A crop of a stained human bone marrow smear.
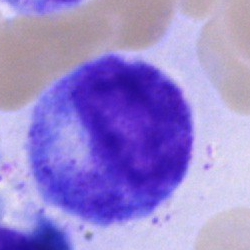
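Promyelocyte, the central cell in a stained human bone marrow smear. Its nucleus lies off-centre toward the right, and the nuclear border on the left is slightly indented. The chromatin is mottled, with darker clumps among paler areas, and the cytoplasm stains blue.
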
